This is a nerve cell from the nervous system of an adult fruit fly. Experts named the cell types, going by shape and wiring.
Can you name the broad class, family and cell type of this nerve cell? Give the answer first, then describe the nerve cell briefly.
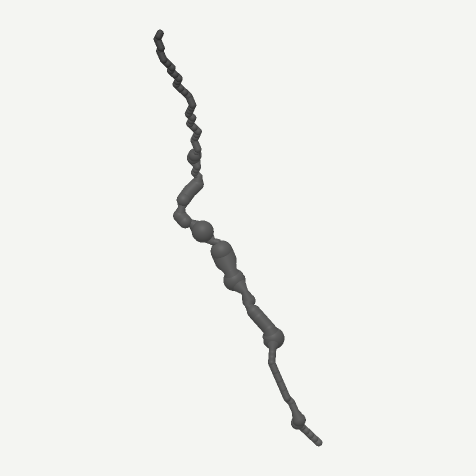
Its broad class is sensory neuron entering the nerve cord. The name of its family is class mechanosensory tactile. The cell type is SNta45. The drawing shows no cell body. There are a dozen or fewer branch ends.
